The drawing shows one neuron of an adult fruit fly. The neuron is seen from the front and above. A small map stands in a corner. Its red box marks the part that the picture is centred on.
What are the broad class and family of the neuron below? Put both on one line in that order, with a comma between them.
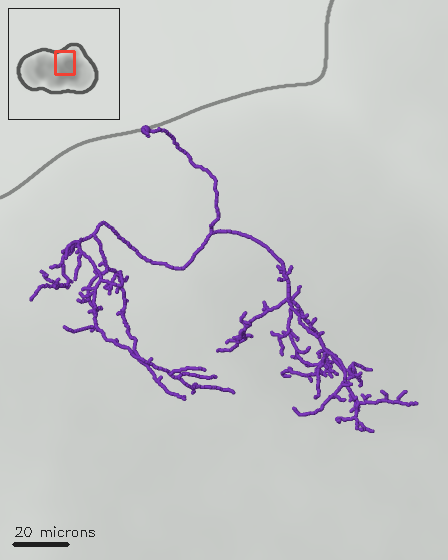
central-brain intrinsic neuron, hemilineage SMPpd1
